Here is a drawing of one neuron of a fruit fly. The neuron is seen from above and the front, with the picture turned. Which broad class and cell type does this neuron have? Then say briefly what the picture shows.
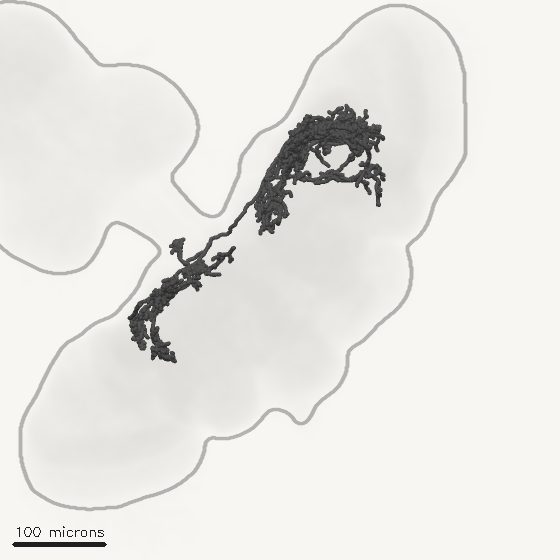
This is a central-brain intrinsic neuron. The cell type is 5-HTPMPV01. From top to bottom in the picture it spans about 300 microns. In this view it is about as wide as it is tall.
